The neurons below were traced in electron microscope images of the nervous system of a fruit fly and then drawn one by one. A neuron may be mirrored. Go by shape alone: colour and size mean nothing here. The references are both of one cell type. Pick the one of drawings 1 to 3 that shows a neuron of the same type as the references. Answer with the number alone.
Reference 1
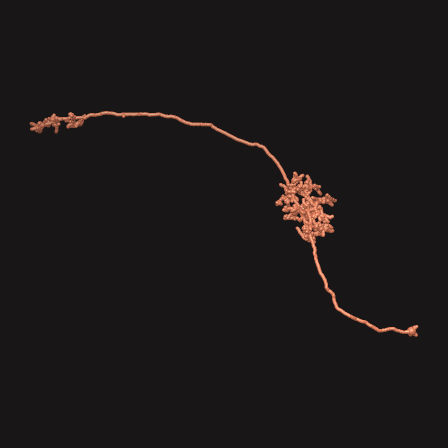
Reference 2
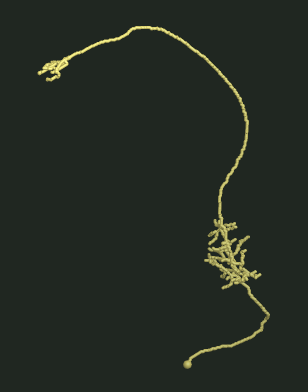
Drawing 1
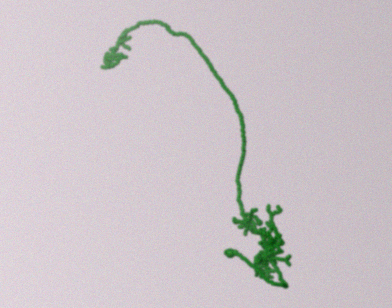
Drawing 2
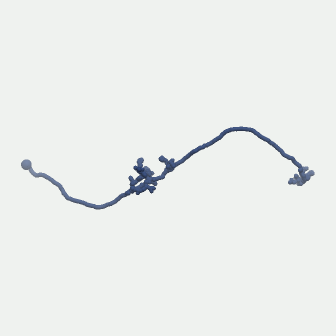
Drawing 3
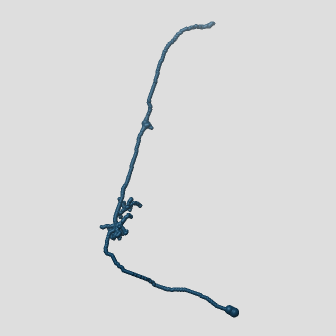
1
